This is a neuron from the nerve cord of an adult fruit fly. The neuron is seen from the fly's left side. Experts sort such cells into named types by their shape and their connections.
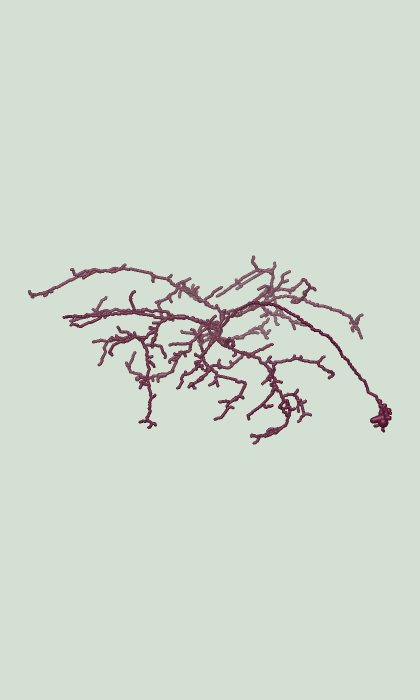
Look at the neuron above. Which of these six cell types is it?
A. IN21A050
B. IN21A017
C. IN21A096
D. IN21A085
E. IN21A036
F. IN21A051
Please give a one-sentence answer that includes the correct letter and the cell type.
Option F lists IN21A051, and that is the cell type of the neuron.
